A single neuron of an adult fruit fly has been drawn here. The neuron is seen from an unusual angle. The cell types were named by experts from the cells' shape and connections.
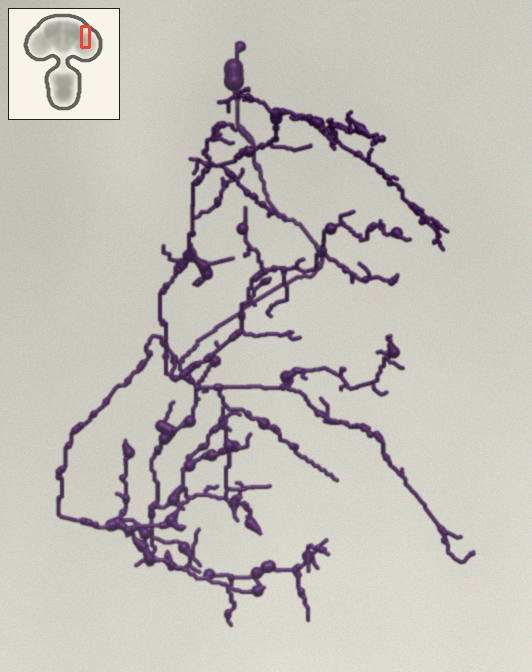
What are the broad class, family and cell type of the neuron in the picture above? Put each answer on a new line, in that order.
optic-lobe intrinsic neuron
Cm
Cm16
